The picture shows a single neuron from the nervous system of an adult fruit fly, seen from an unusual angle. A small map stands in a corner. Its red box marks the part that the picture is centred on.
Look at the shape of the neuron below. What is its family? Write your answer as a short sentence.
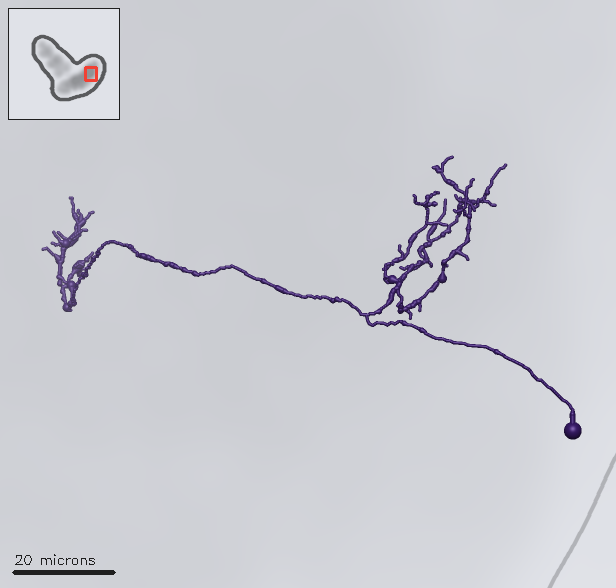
The family is Tm.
